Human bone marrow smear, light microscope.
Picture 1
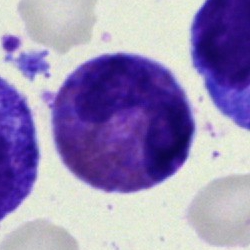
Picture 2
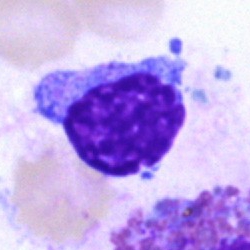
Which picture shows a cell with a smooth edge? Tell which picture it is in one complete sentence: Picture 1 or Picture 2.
Picture 1 shows a cell with a smooth, even edge.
